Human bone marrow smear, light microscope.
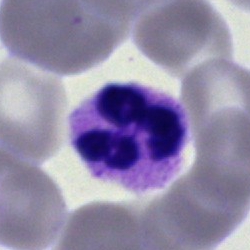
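Segmented neutrophil, central cell. Its chromatin is dense and stains a very dark purple, and no nucleoli can be made out in the nucleus. The cytoplasm shows no vacuoles. The outline is roughly round, with slightly angular edges.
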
